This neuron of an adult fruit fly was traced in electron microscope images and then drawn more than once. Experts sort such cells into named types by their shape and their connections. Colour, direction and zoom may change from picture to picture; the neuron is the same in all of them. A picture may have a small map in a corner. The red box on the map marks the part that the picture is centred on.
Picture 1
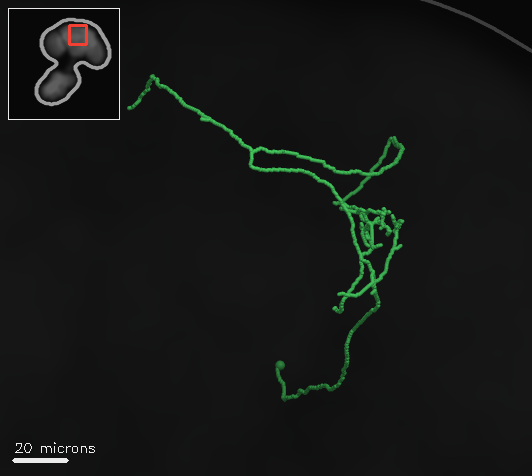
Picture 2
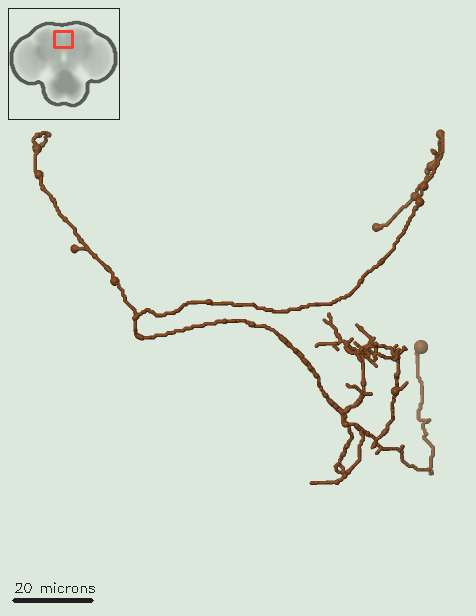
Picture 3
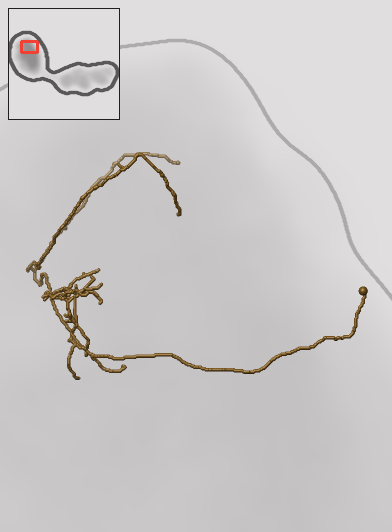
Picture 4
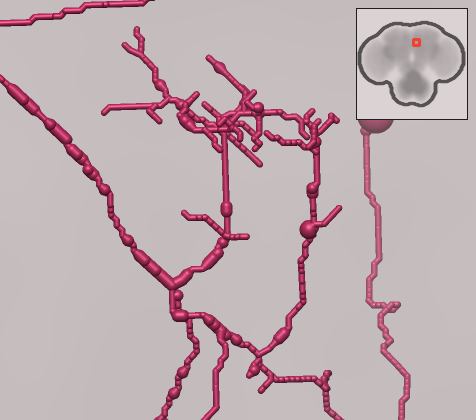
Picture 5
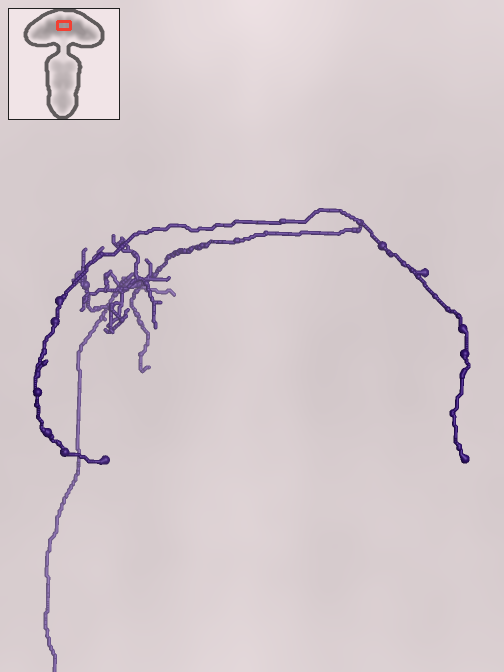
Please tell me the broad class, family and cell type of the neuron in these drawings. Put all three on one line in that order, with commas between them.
central-brain intrinsic neuron, class CX, FS3_d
